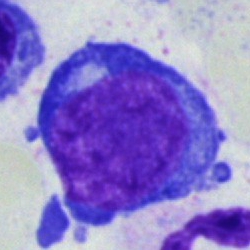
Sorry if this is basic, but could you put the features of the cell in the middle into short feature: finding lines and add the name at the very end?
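Chromatin: finely granular, not coarsely clumped
Cytoplasm: pale crescent-shaped zone at the upper left of the nucleus
Granules: none visible in the cytoplasm
Edge: small rounded blebs projecting on the right
Name: proerythroblast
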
